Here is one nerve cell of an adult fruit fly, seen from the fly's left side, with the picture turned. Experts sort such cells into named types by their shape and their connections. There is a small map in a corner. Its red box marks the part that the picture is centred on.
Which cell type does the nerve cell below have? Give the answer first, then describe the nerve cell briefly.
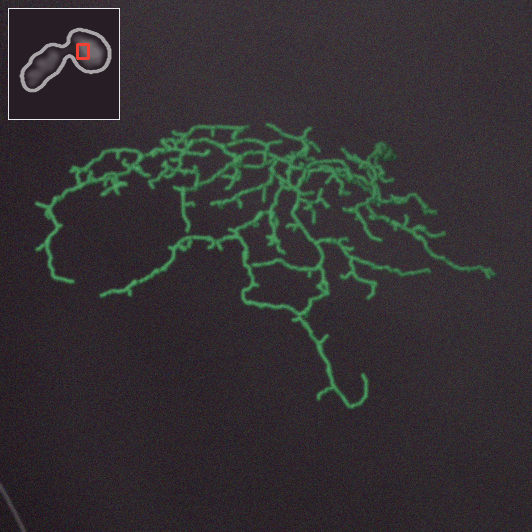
The cell type is Cm11b. Its broad class is optic-lobe intrinsic neuron. The cell body is at the upper right of the picture. Dozens of branch ends can be seen.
